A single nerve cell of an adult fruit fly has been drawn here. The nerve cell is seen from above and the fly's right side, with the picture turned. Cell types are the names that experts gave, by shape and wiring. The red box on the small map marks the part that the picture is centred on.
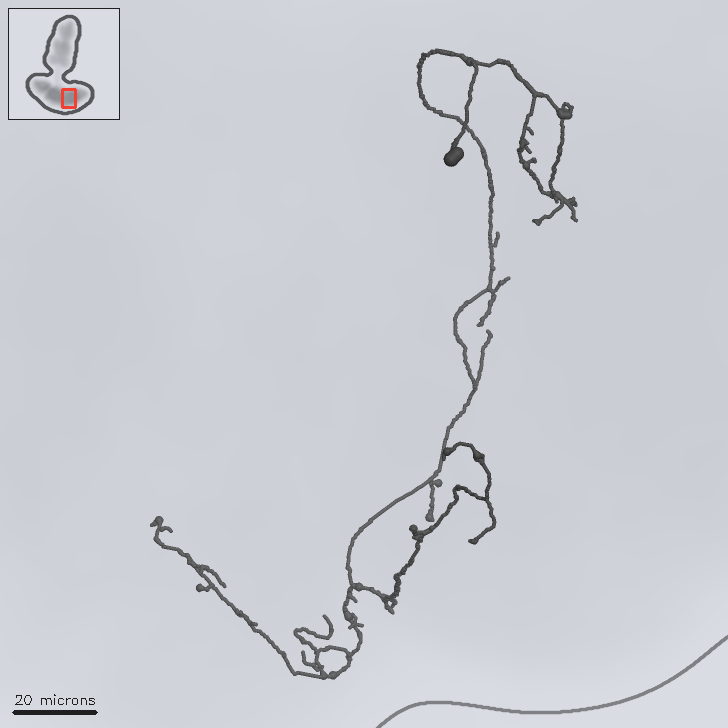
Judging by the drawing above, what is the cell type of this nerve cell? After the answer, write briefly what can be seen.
Its cell type is KCab-p. Its broad class is central-brain intrinsic neuron. It is in the brain and does not reach the nerve cord. The cell body is at the top of the picture. By the scale bar it is about 150 microns tall in this view.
